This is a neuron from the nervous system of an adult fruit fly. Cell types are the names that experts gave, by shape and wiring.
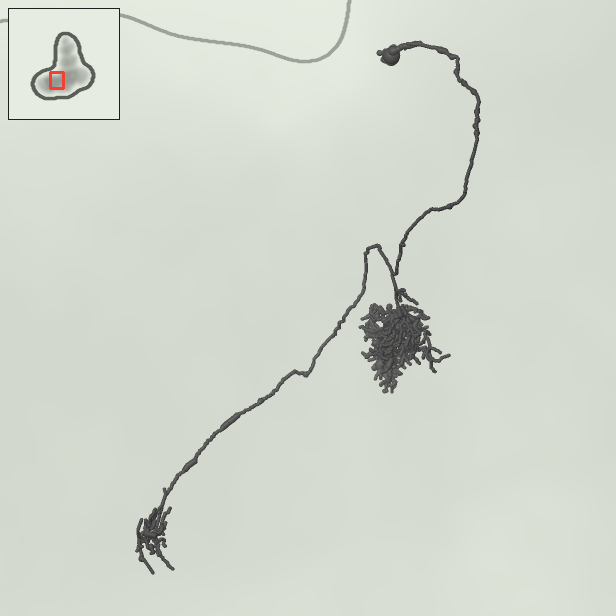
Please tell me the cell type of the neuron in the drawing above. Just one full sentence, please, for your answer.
The neuron is a member of cell type EL.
